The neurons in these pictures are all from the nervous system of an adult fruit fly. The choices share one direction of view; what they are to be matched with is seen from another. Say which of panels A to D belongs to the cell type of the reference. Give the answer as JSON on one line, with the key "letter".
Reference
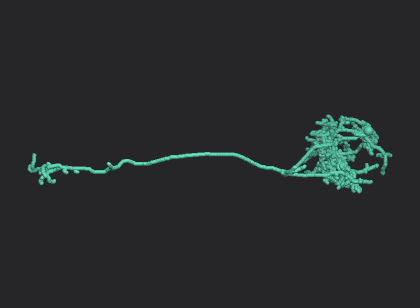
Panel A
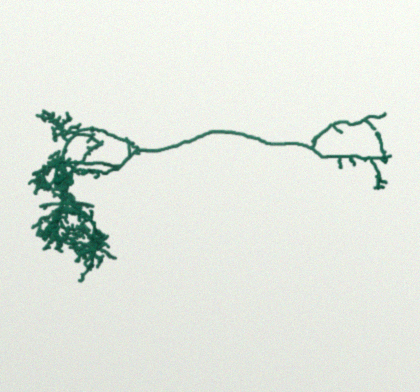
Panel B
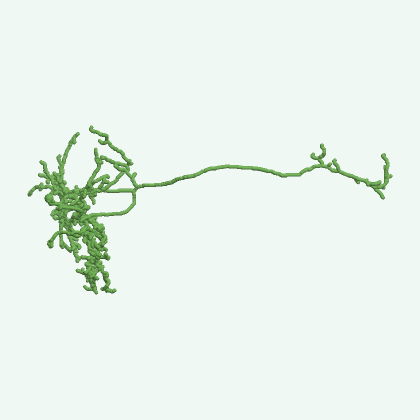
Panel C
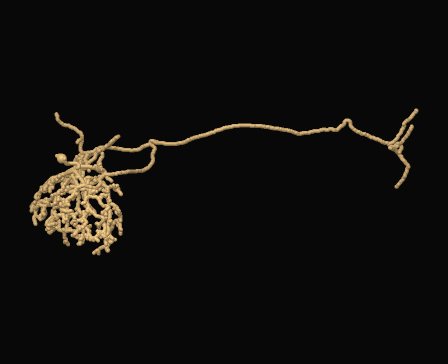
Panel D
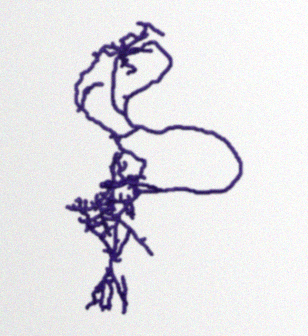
{"letter": "B"}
